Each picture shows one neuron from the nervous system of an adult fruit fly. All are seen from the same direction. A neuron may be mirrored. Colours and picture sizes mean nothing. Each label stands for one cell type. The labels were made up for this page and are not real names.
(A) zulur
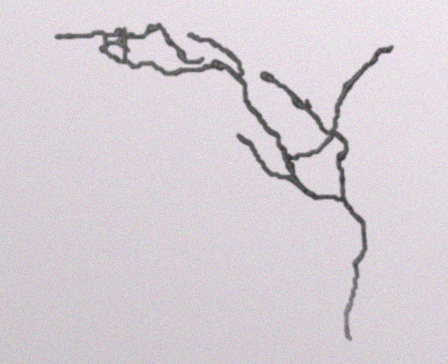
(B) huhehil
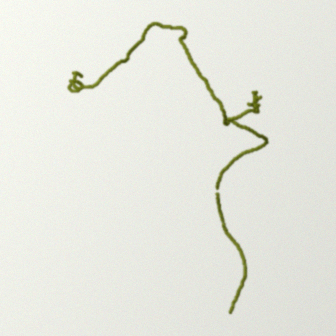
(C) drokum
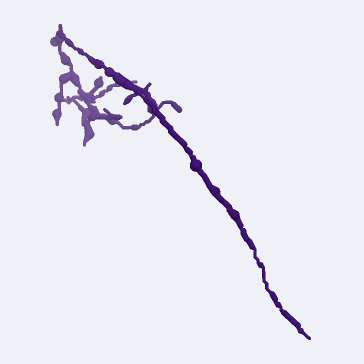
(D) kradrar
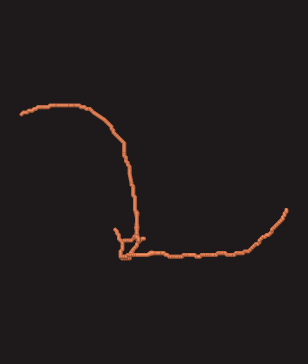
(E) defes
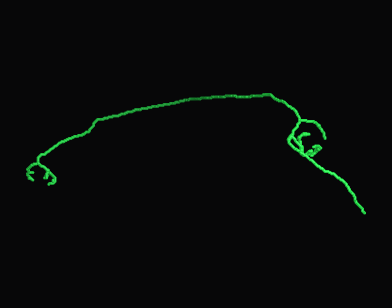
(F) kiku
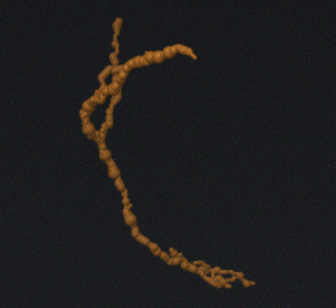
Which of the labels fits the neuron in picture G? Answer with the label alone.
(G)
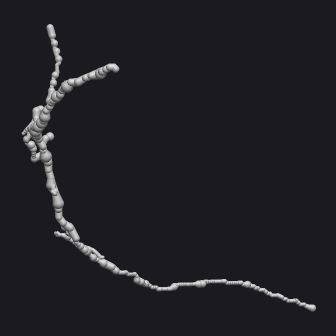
kiku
